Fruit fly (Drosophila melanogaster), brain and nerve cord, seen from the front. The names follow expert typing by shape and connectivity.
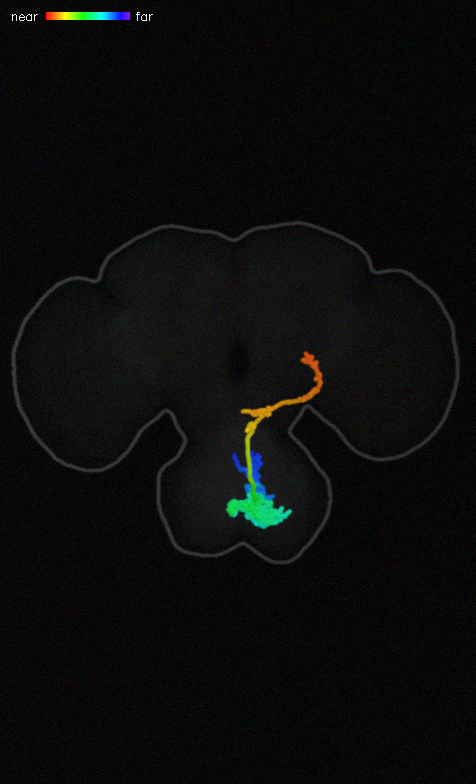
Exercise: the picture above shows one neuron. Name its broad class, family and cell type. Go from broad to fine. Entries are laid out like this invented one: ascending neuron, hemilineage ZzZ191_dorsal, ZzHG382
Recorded: ascending neuron, hemilineage 08B, AN08B034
